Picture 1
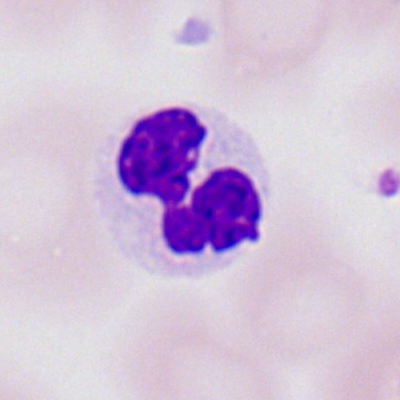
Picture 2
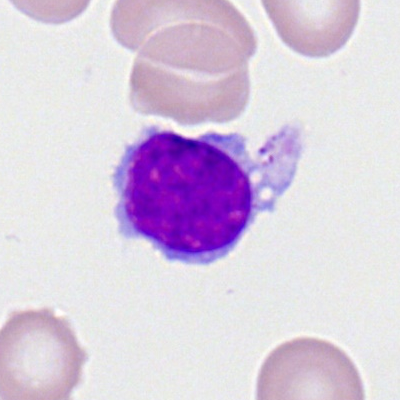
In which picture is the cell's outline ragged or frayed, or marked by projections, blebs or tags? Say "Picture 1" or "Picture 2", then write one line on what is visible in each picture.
Picture 2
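What picture 1 shows: The cell outline is round and smooth.
What picture 2 shows: The cell outline is irregular and ragged rather than smooth.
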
